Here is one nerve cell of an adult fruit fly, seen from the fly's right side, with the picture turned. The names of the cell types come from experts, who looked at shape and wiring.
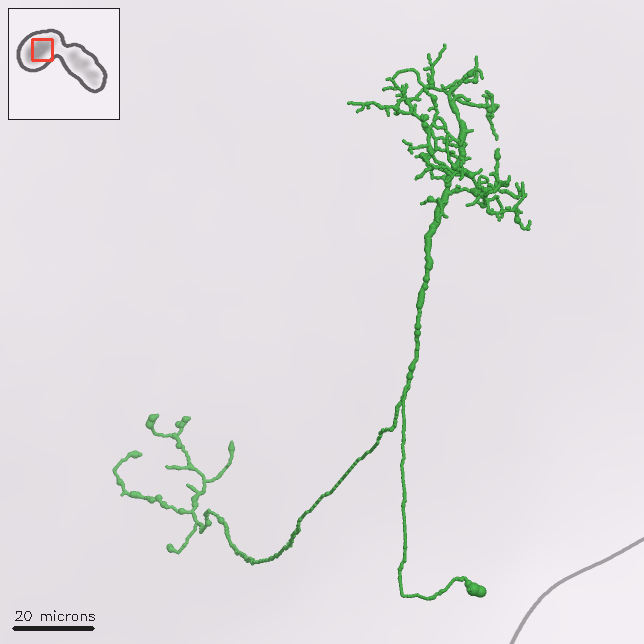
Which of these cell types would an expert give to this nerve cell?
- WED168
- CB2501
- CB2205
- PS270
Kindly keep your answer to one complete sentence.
With respect to cell type, this nerve cell is CB2501.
